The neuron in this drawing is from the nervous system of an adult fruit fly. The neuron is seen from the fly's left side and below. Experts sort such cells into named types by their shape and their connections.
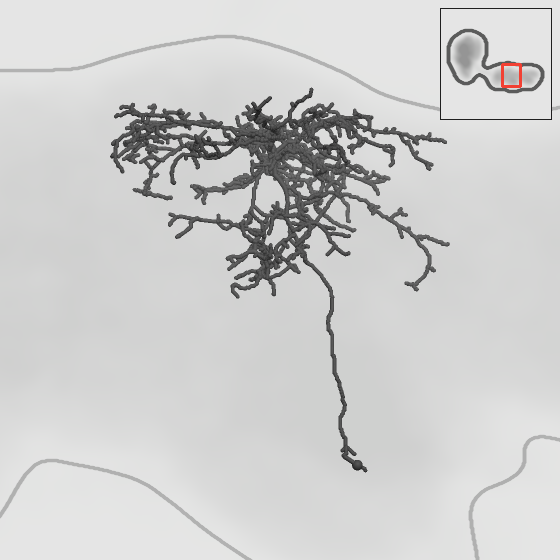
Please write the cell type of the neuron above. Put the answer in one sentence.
The cell type is IN06B042.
